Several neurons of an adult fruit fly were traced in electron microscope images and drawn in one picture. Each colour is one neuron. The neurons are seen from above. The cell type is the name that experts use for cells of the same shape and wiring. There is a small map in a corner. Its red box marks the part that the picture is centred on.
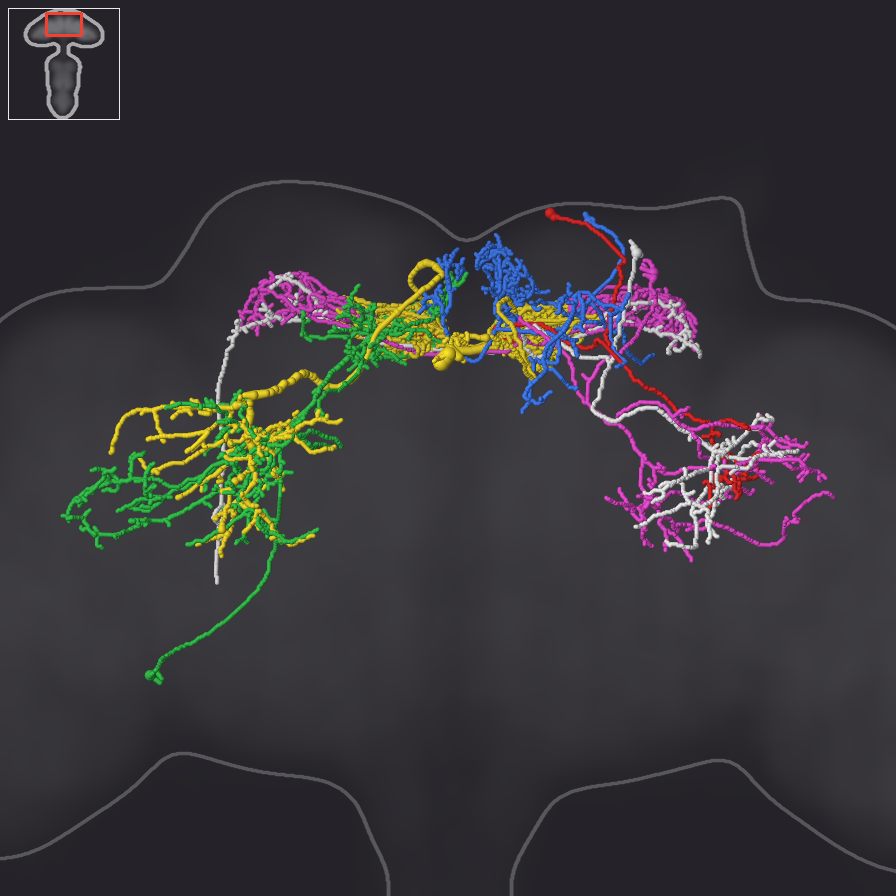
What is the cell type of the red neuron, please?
PAM04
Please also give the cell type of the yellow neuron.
MBON02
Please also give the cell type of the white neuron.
PAM09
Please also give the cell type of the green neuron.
MBON24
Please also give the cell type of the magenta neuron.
PAM10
